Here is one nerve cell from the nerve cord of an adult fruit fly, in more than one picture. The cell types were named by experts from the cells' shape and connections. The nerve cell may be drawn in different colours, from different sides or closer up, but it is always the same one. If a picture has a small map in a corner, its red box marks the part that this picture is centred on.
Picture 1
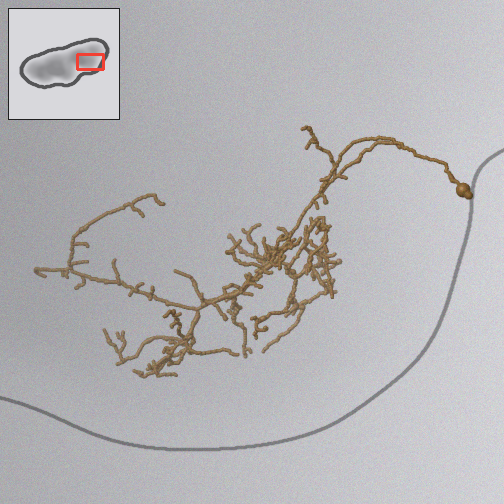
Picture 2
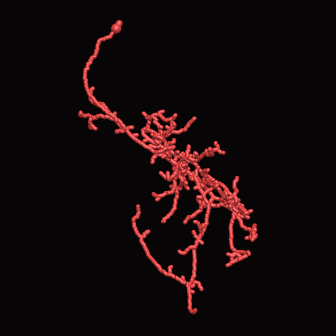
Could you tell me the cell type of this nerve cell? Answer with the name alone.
IN20A.22A054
